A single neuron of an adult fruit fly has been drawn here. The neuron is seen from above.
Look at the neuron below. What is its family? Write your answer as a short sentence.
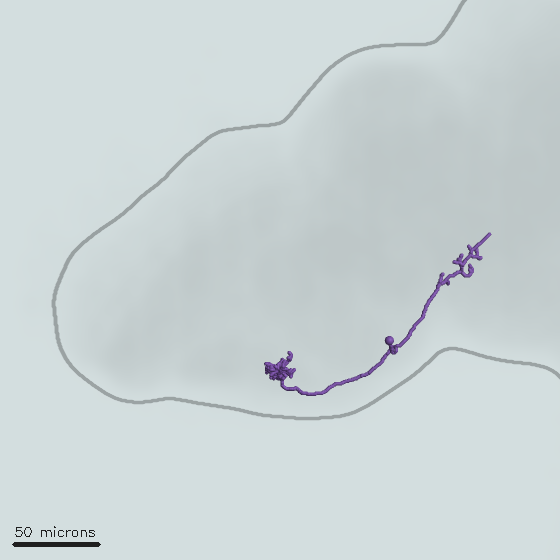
The family is LPC.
